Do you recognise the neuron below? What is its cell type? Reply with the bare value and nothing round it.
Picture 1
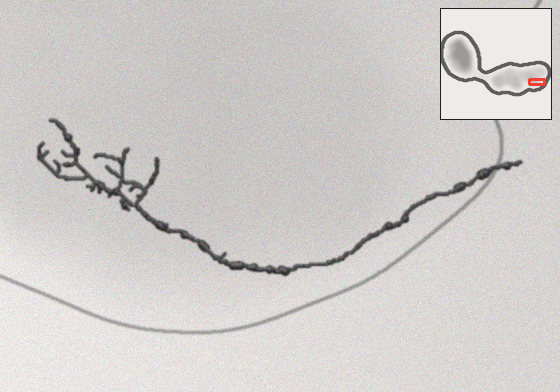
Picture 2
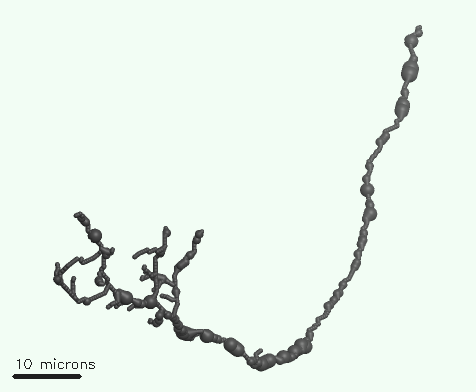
LgLG1a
